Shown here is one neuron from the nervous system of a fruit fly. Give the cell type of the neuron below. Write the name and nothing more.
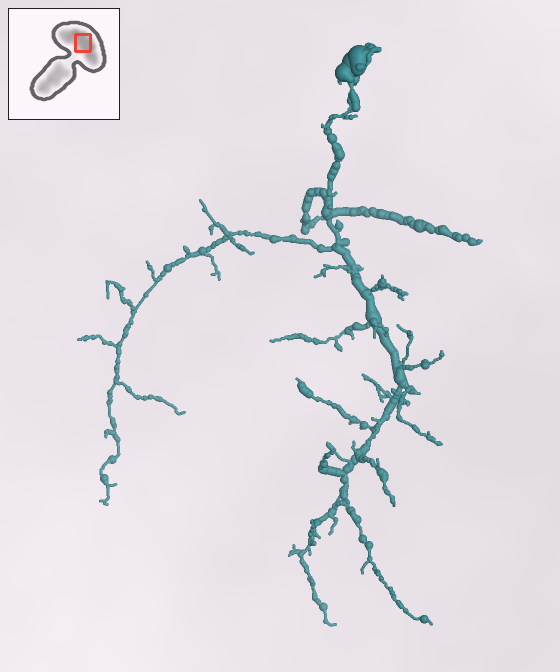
MN5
